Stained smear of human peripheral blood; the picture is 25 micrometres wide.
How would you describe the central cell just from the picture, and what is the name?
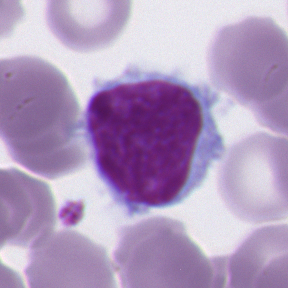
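Let me see: the nucleus fills most of the cell. Around it the cytoplasm makes a rim, and that rim is wider on the right side than on the left. I can't find any visible granules in the cytoplasm, and no vacuoles either. So this is a typical lymphocyte.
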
